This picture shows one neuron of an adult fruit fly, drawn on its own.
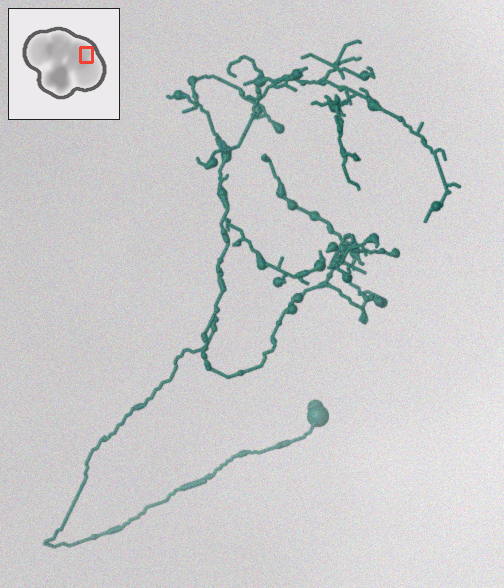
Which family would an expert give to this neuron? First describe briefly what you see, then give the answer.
The picture shows dozens of branch ends. As drawn here it is about as wide as it is tall. Its broad class is central-brain intrinsic neuron. The family is hemilineage VPNp&v1_posterior.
